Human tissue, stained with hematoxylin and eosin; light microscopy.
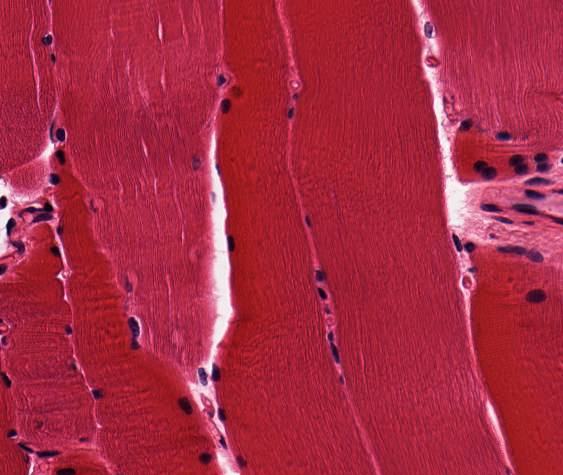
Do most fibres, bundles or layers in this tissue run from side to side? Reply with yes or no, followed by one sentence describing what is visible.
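No. Long parallel muscle fibres run roughly from the top to the bottom of the field across its whole width.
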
